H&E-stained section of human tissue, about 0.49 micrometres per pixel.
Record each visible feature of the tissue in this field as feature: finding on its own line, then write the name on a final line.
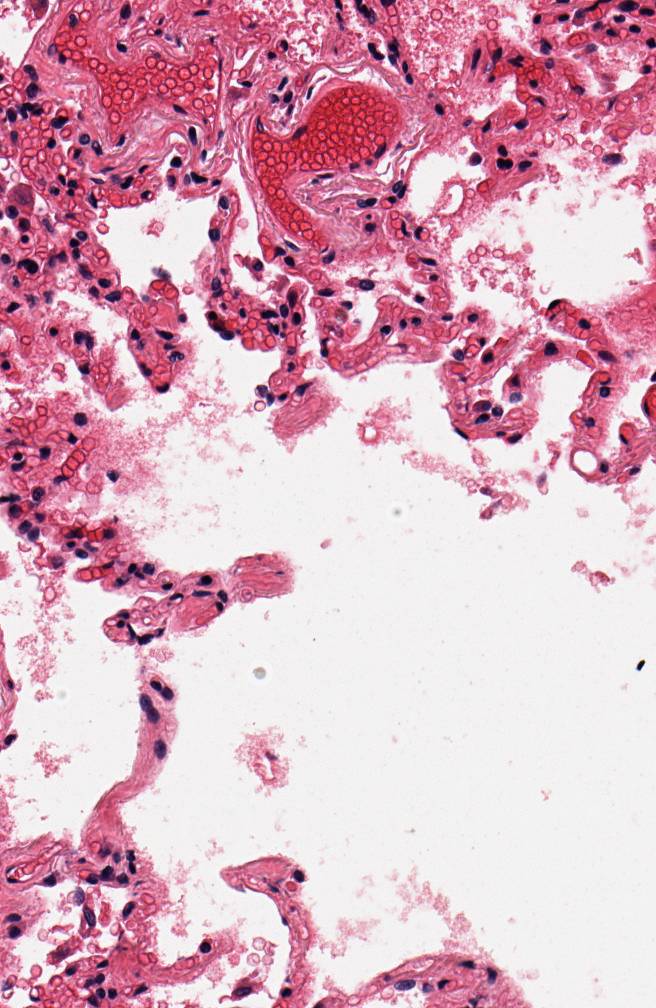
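Walls: thin, branching, enclosing open spaces
Largest space: empty, filling centre and right of field
Nuclei: small, dark, oval to elongated, in the walls
Cytoplasm: little visible around these nuclei
Glands: none anywhere in field
Name: lung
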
